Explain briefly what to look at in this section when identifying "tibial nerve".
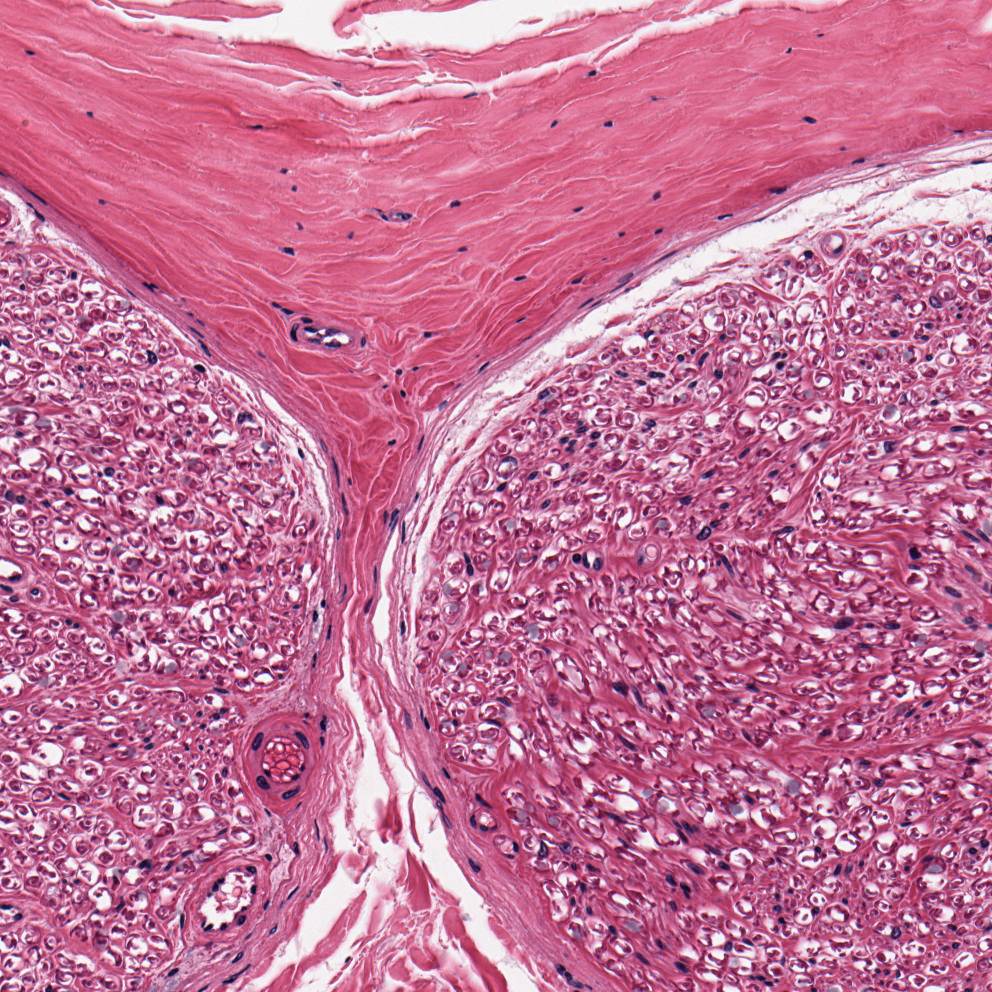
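First, in this tibial nerve most fibres within the bundles are cut across: small round profiles, each a central pink axon inside a pale myelin ring.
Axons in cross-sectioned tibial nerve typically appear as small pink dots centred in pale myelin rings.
Next, each bundle has a thin border of flattened cells with elongated nuclei parallel to its edge.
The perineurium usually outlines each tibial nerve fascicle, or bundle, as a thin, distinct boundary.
Scattered small dark oval to elongated nuclei also lie between fibres inside the bundles.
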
